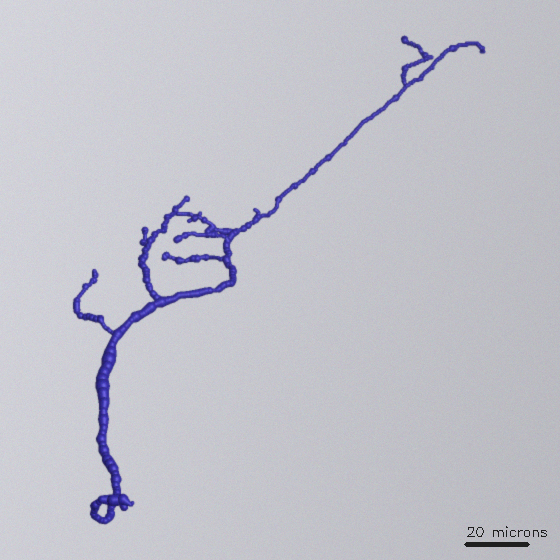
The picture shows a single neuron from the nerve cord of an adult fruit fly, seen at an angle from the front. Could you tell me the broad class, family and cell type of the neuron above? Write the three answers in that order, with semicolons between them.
sensory neuron entering the nerve cord; class mechanosensory proprioceptive; SNpp55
